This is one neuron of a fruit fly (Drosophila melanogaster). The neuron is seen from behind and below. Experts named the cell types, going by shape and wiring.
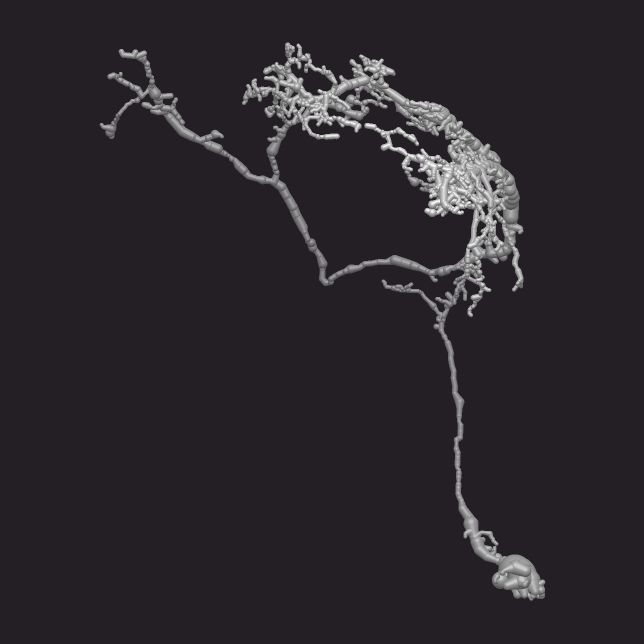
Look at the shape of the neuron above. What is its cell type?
IN03B001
